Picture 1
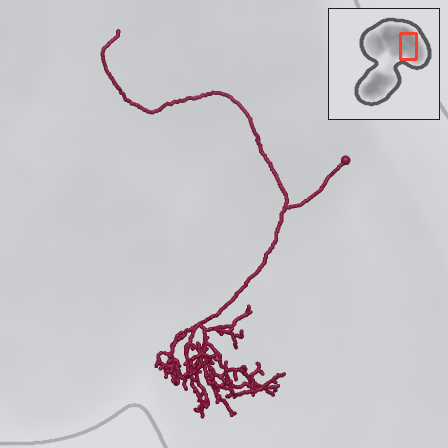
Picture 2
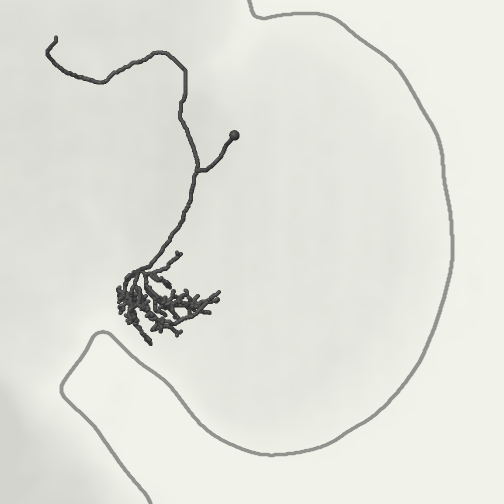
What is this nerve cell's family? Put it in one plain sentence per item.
The family is LC.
